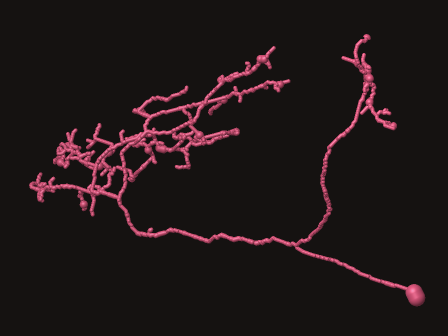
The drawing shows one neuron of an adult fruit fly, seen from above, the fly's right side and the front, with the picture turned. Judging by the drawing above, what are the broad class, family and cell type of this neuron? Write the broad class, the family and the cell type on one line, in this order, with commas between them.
visual projection neuron, LC, LC27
